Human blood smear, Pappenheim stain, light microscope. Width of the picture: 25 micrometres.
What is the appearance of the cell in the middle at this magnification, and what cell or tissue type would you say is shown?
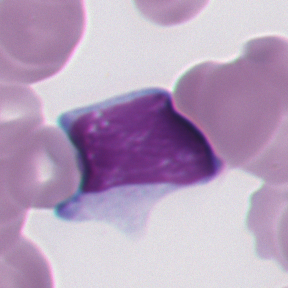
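The nucleus is roughly four-sided with fairly straight edges, measures about 14 by 10 micrometres and occupies most of the cell. Its chromatin appears finely streaked rather than coarsely clumped. The cytoplasm is pale greyish blue. This is a typical lymphocyte.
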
